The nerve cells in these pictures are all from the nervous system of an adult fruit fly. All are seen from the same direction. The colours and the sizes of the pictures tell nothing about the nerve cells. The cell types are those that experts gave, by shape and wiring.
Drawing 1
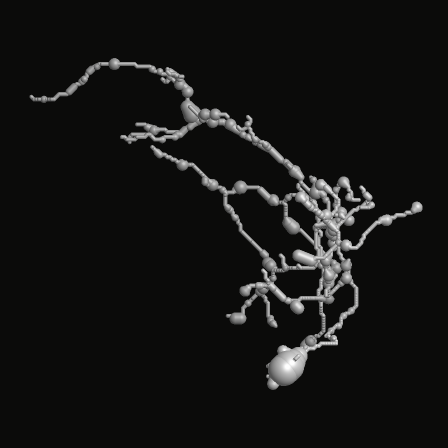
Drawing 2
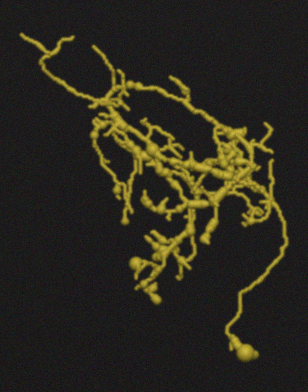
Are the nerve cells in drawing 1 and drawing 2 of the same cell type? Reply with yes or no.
no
